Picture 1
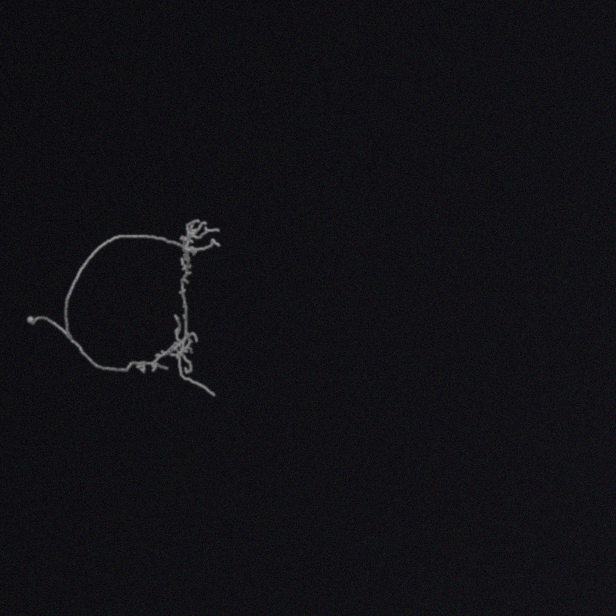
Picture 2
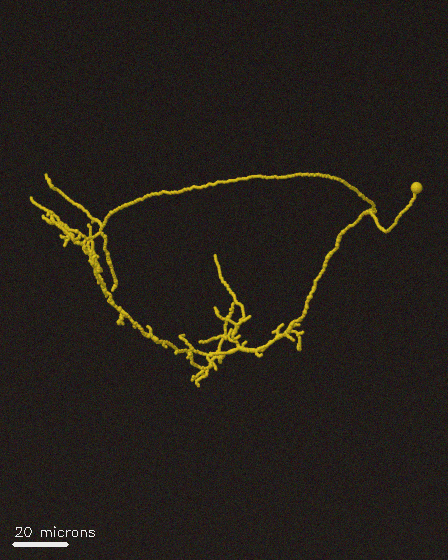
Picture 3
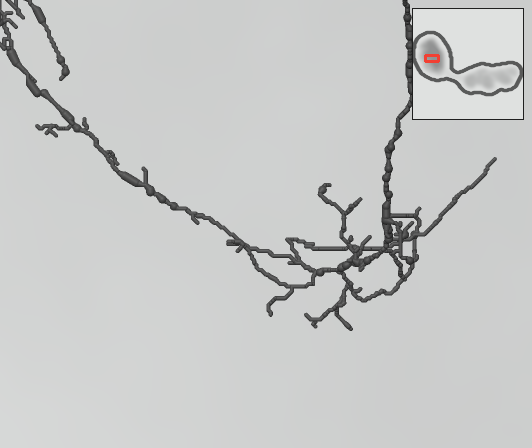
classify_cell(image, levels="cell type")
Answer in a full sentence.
The cell type is WED035.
